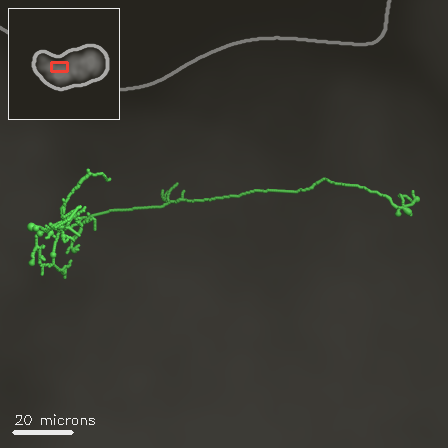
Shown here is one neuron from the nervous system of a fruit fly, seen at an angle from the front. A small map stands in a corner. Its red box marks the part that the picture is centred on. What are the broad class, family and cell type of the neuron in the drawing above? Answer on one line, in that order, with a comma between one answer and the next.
optic-lobe intrinsic neuron, TmY, TmY10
